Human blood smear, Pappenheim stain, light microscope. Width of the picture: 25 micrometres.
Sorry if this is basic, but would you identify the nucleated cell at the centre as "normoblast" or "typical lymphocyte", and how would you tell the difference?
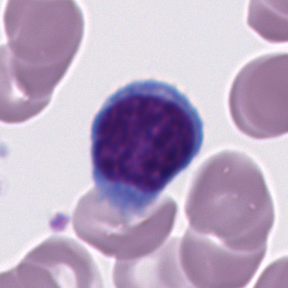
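This is a typical lymphocyte. The deciding point is the colour of the cytoplasm, which here is stained blue.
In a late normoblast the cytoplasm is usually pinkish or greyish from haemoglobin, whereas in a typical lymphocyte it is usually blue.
The cell measures about 12 by 10 micrometres, and its nucleus, round in outline and about 9 micrometres across, fills about 70% of the cell's area. Around most of the nucleus the cytoplasm forms only a thin rim; it is widest on the lower side, where it frays out into fine streaks.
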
